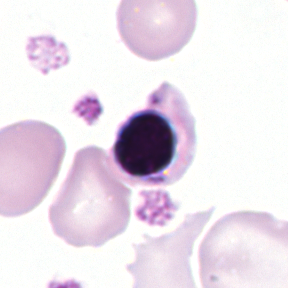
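Normoblast. Chromatin very dense and dark purple, almost without visible texture; no nucleoli seen. Cytoplasm a thin rim on the left, much broader toward the upper right, with no vacuoles.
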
